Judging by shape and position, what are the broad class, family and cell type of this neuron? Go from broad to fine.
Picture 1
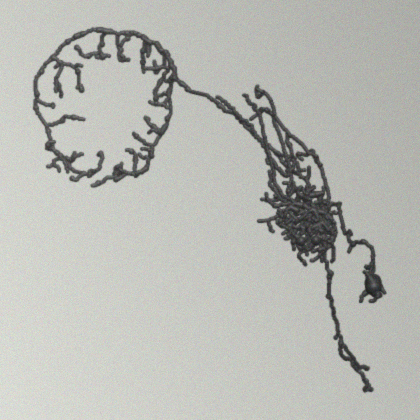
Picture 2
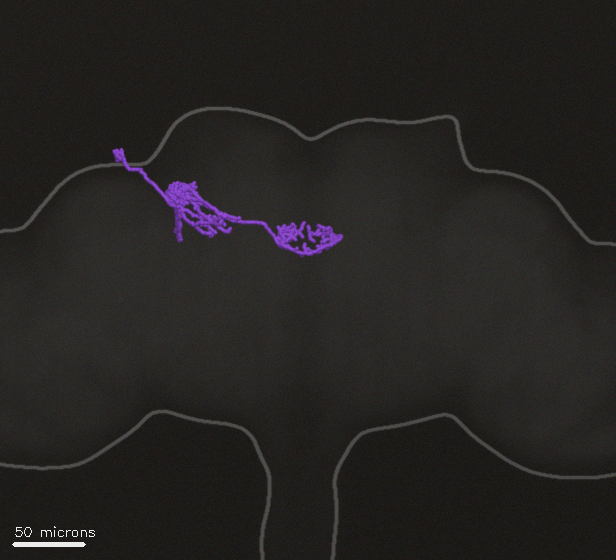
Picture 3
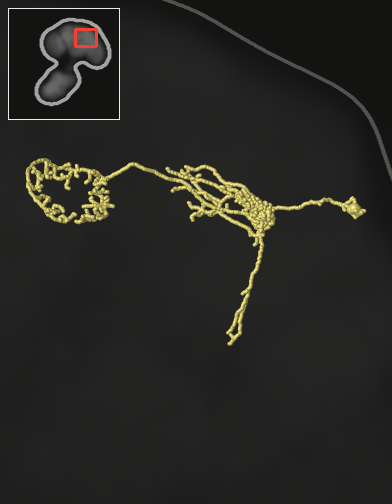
central-brain intrinsic neuron; hemilineage EBa1; ER6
